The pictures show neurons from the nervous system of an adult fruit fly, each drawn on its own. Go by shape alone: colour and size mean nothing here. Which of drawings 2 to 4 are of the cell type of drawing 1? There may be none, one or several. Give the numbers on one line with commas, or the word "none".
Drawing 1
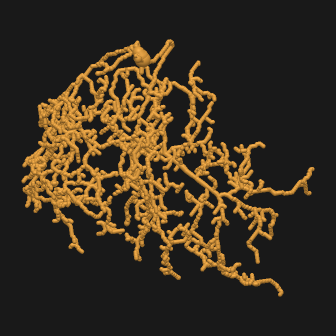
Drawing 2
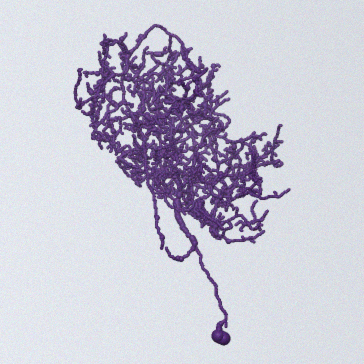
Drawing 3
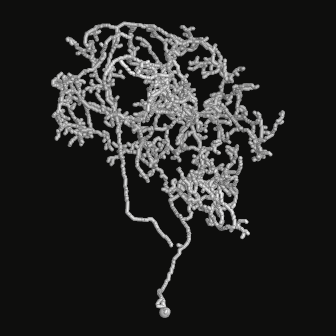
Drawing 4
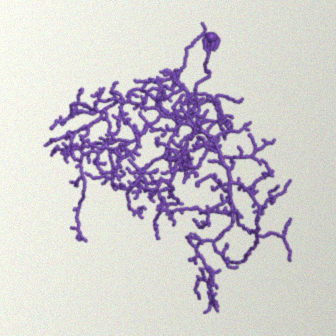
4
